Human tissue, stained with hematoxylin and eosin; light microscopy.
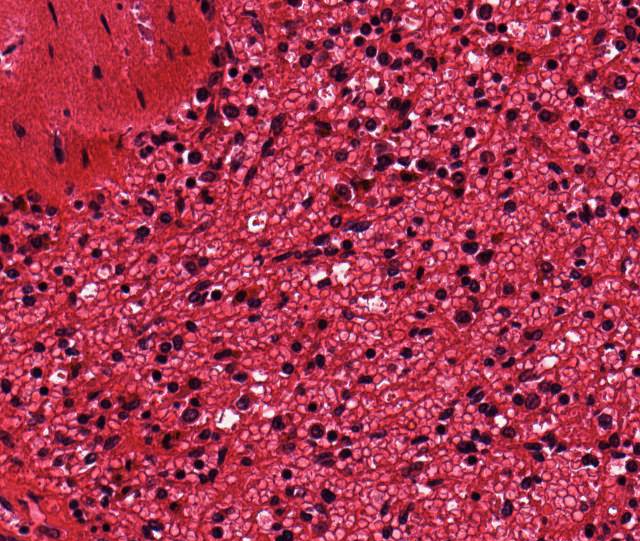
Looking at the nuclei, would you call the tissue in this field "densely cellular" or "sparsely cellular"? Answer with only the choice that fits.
Densely cellular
